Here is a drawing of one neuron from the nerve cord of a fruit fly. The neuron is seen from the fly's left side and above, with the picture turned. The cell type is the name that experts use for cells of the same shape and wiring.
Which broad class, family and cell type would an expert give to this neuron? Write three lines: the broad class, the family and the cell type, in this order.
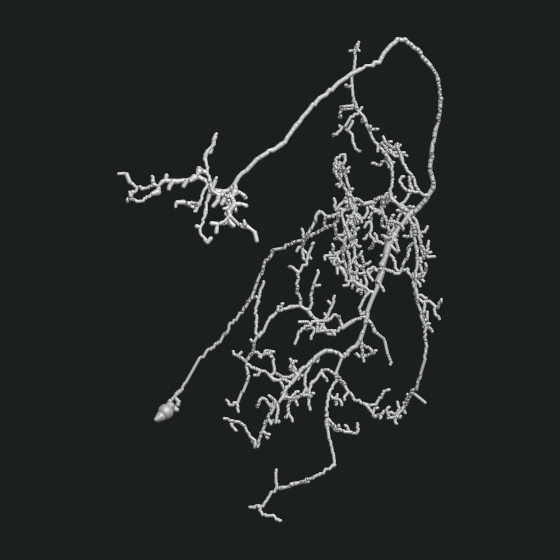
nerve-cord intrinsic neuron
hemilineage 14B
IN14B006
